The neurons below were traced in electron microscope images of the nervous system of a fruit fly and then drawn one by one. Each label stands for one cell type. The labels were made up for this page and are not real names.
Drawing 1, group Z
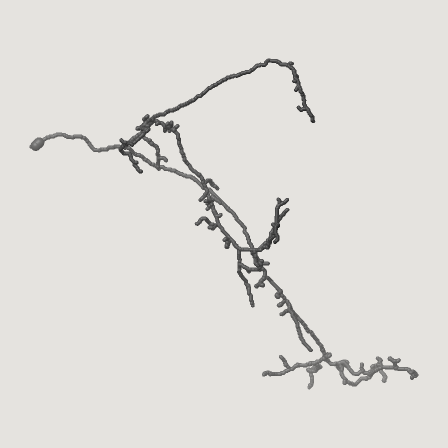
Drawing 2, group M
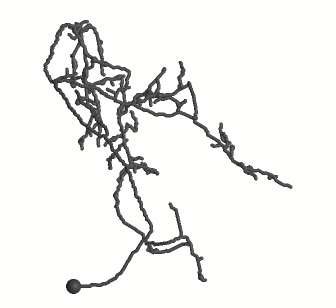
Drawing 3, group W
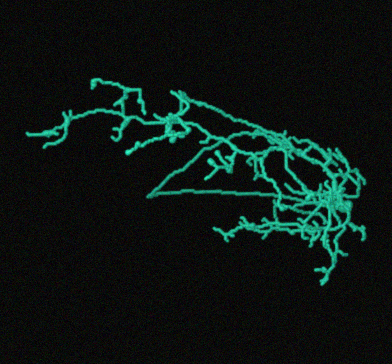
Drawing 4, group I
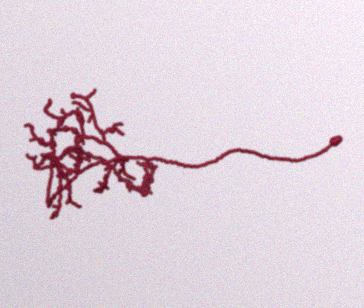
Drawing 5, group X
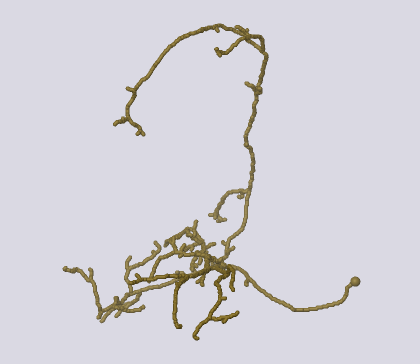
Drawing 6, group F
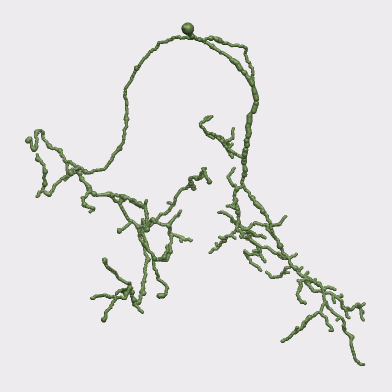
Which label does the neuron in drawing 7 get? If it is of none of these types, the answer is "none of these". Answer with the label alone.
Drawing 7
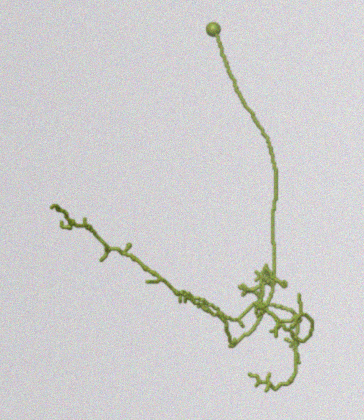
group I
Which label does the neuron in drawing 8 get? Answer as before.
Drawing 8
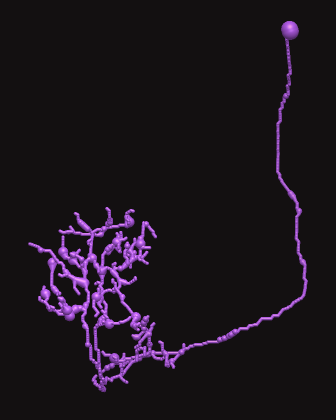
none of these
